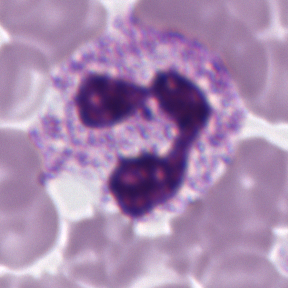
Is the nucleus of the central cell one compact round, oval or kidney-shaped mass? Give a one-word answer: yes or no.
No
